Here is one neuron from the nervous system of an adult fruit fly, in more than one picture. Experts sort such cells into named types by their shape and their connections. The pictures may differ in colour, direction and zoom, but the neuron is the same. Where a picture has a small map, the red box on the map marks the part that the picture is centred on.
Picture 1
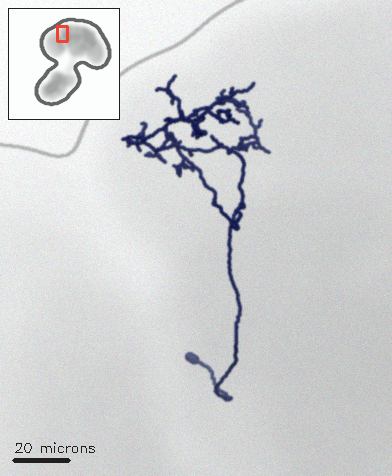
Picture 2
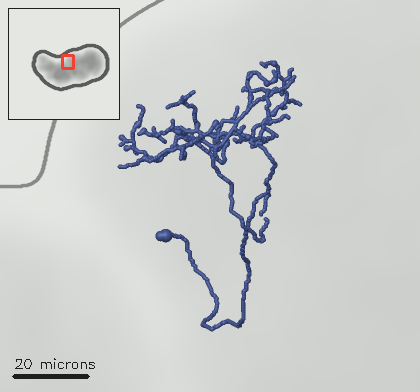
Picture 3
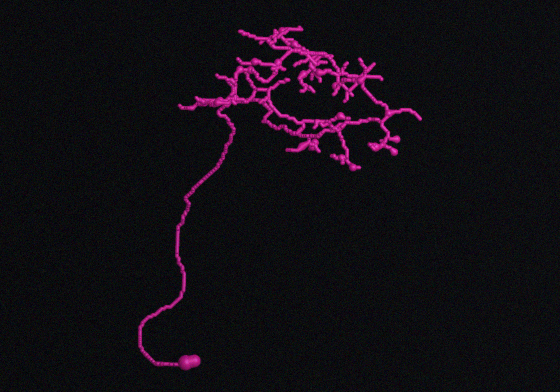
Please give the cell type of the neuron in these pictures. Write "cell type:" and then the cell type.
cell type: LHPV2b1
